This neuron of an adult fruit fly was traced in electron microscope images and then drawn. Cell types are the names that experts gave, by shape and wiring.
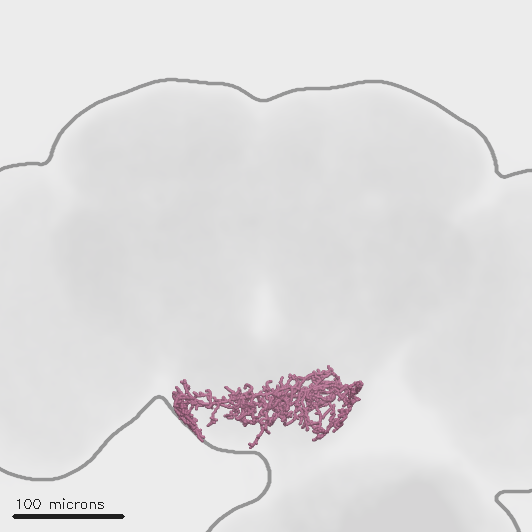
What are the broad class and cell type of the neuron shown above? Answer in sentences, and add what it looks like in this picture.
Its broad class is central-brain intrinsic neuron. It is of cell type GNG028. From left to right in the picture it spans about 170 microns. As drawn here it is wider than it is tall.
